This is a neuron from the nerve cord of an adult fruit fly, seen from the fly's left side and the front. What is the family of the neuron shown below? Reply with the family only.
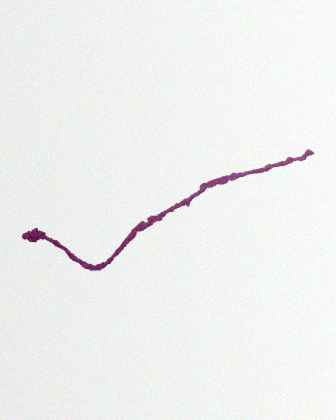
class mechanosensory proprioceptive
